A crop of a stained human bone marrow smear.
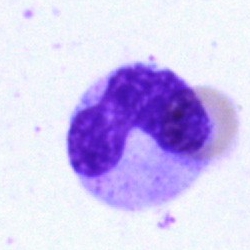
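Band neutrophil in a stained human bone marrow smear. The outline is round and smooth. The nucleus is a thick curved band shaped like a horseshoe, its concave side facing downward, with dense dark purple chromatin and no visible nucleoli.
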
